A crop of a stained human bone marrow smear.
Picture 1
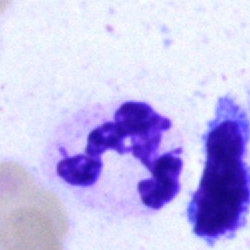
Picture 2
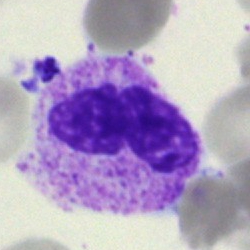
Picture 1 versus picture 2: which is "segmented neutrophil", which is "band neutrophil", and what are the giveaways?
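Picture 1 shows a segmented neutrophil, and picture 2 shows a band neutrophil.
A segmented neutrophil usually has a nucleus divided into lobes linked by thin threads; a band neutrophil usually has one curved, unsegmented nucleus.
In picture 1 the nuclear lobes form an arc curving around the lower centre of the cell, with dense, dark purple chromatin throughout. Its cytoplasm is abundant and pale pinkish-lilac, holding fine, faint pinkish granules. In picture 2 the chromatin is dark purple and coarsely clumped, and the plentiful cytoplasm forms a wider band below the nucleus than above it. Its outline is irregular, with a ragged, granular edge.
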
